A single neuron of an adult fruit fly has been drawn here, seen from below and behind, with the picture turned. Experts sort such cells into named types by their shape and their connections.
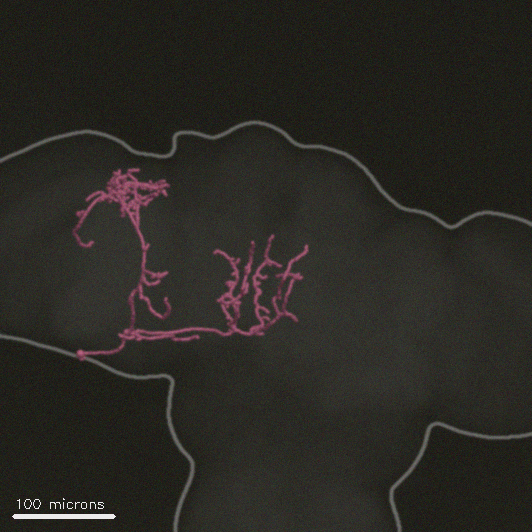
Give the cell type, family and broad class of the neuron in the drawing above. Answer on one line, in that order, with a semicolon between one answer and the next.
AVLP470_b; hemilineage LHp2; central-brain intrinsic neuron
